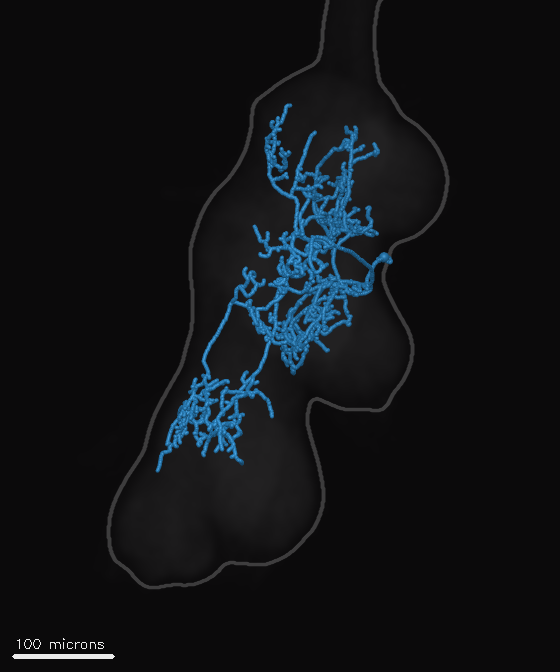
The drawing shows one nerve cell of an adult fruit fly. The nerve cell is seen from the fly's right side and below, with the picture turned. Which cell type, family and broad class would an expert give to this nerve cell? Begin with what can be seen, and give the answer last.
By the scale bar it is about 350 microns tall in this view. The picture shows dozens of branch ends. The cell type is IN08B004. The family is hemilineage 08B. It is a nerve-cord intrinsic neuron.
